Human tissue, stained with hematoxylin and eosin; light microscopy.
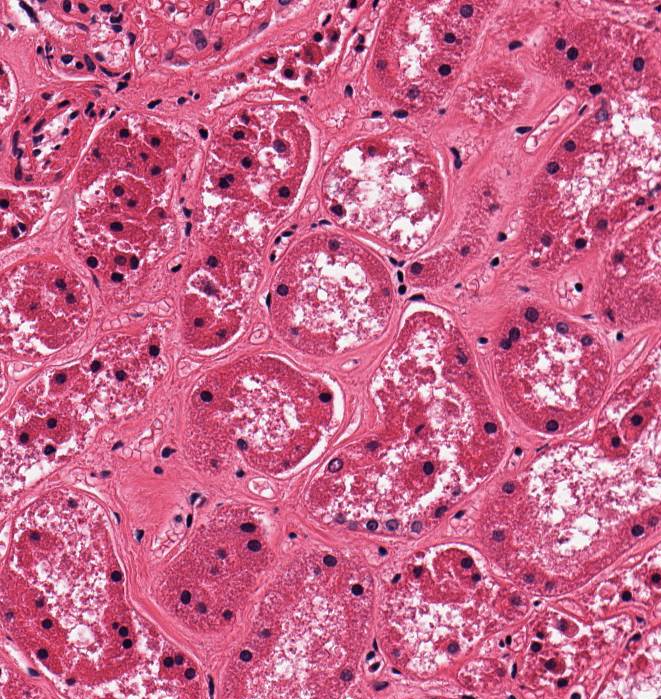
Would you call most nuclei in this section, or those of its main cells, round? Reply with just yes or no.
Yes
